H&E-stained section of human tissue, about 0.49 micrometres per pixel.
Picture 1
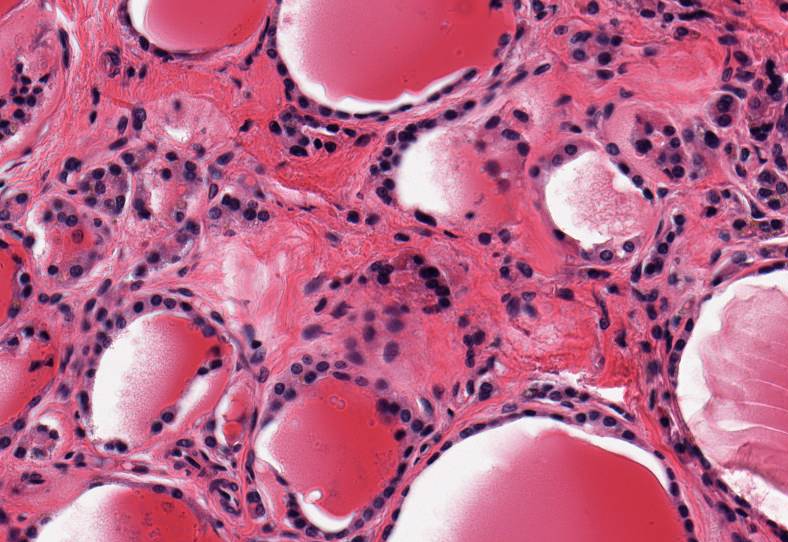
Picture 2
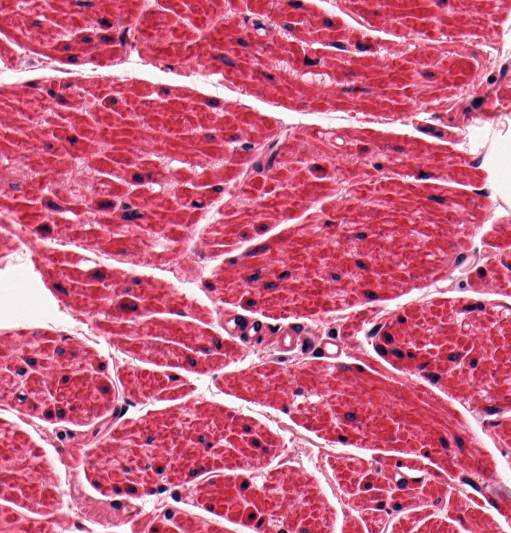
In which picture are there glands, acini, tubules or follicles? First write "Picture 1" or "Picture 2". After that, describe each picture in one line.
Picture 1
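What picture 1 shows: The field is made of rounded follicles of varying size, with the largest ones lying at the top, bottom and right edges.
What picture 2 shows: No epithelium or glands are present in the field.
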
